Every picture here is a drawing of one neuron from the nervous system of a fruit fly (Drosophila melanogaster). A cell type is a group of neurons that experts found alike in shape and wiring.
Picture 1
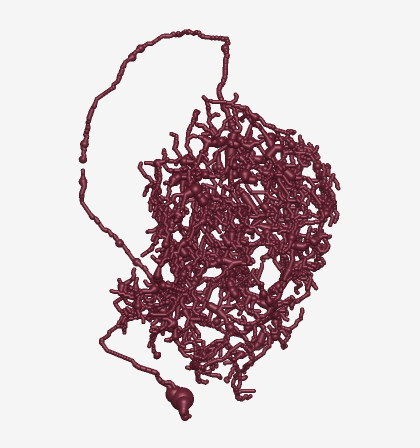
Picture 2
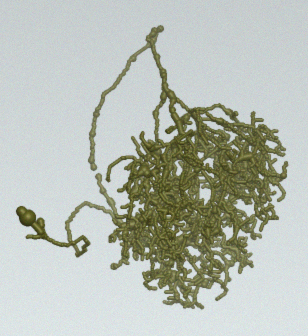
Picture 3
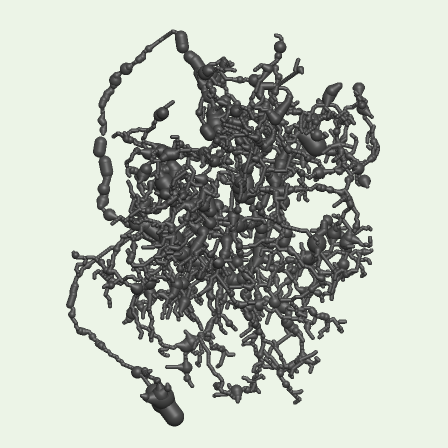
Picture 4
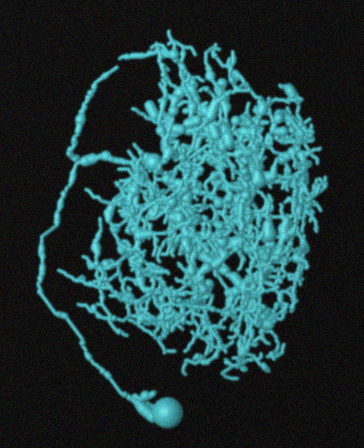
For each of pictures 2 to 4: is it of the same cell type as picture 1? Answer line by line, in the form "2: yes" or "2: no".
2: yes
3: yes
4: yes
